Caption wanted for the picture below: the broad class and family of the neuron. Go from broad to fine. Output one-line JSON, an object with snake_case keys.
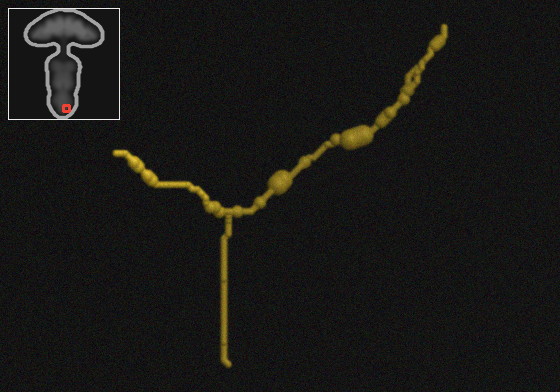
{"broad_class": "sensory neuron entering the nerve cord", "family": "class mechanosensory tactile"}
